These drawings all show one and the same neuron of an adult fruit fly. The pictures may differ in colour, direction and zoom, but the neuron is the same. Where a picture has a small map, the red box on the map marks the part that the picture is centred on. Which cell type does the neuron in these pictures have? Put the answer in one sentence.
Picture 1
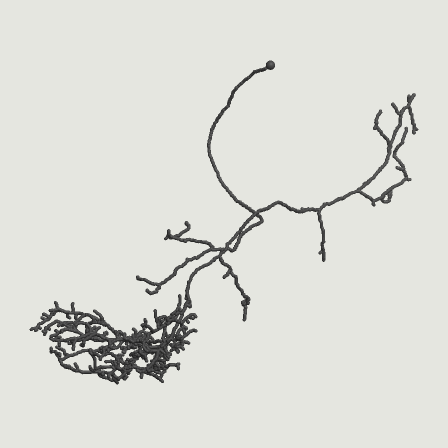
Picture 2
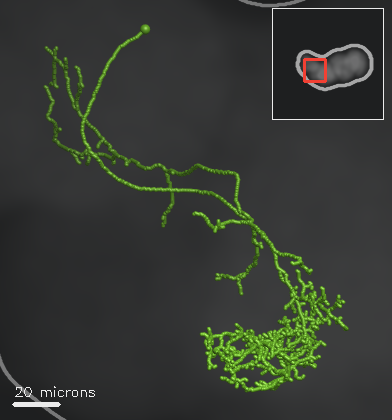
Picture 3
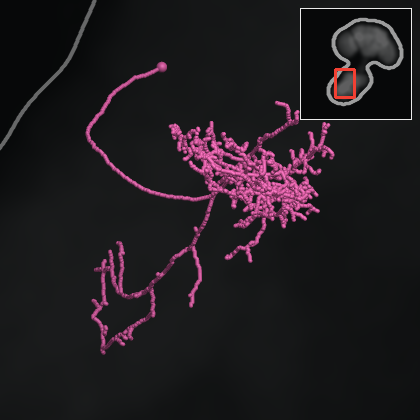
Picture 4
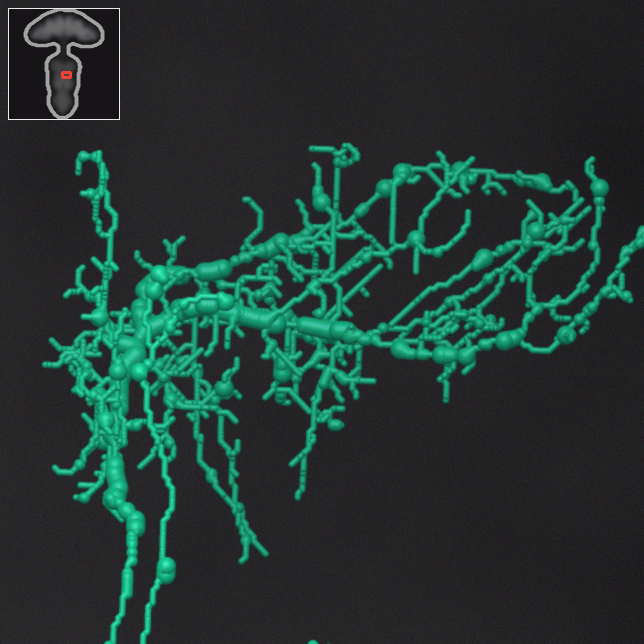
The cell type is IN11A022.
